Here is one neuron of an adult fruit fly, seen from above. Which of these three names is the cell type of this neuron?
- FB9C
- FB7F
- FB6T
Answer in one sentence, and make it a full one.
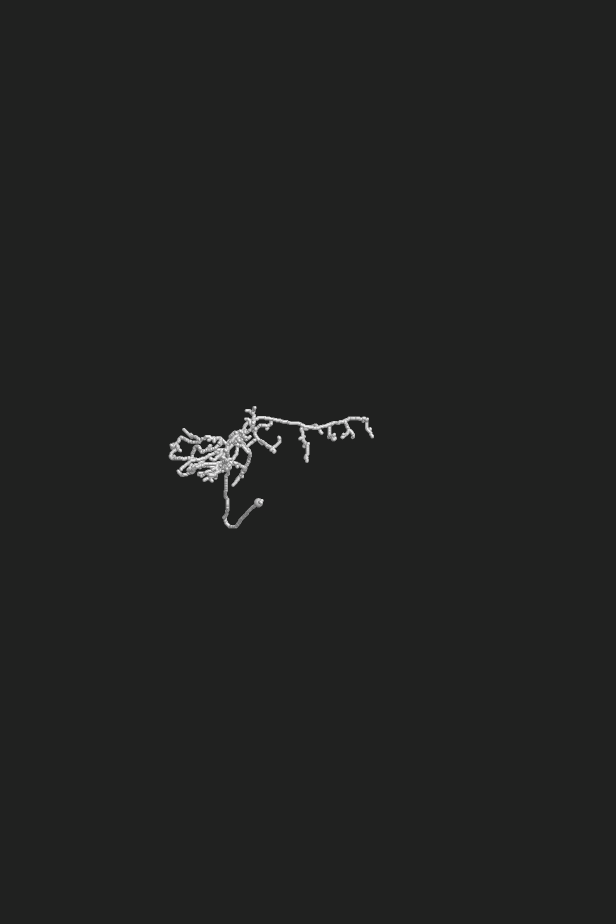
This neuron is given the cell type FB7F.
